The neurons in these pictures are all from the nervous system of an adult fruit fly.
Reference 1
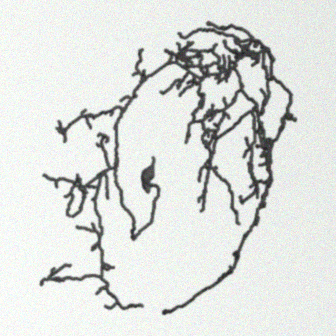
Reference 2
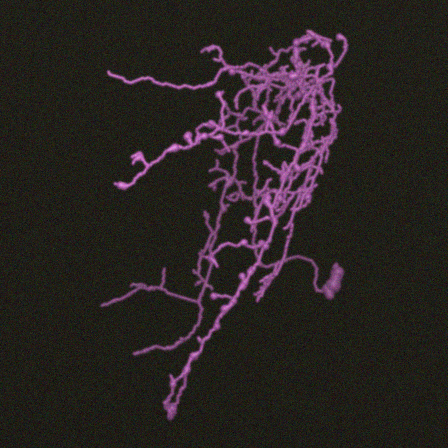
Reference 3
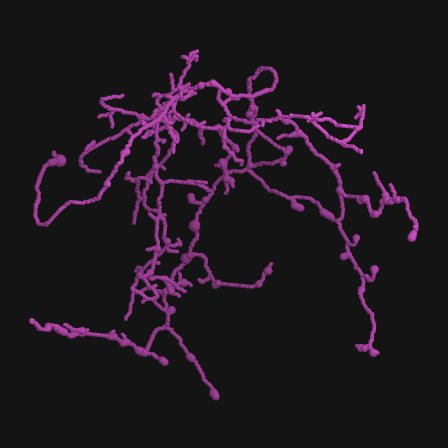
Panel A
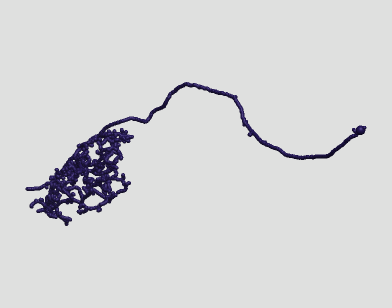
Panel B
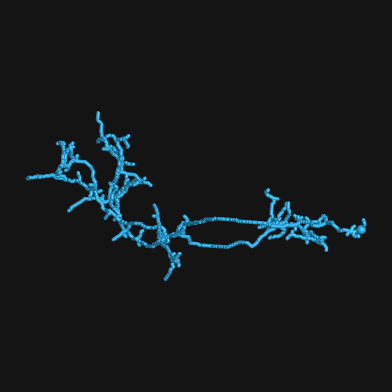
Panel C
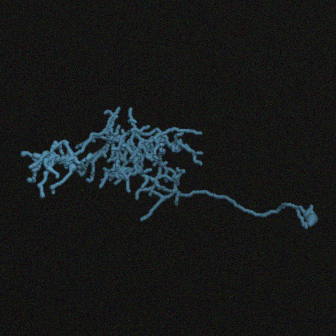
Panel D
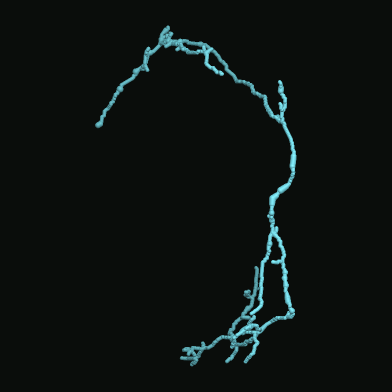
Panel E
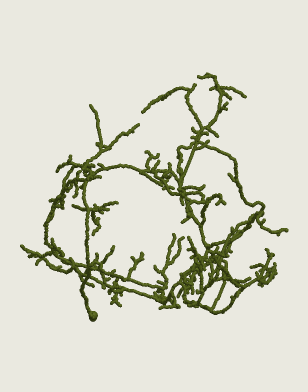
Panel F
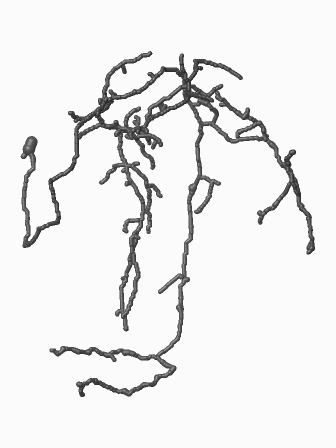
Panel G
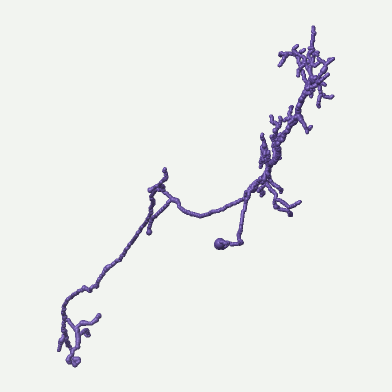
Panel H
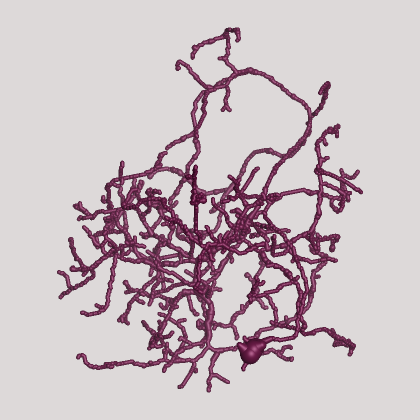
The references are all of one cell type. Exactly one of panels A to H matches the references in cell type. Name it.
F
